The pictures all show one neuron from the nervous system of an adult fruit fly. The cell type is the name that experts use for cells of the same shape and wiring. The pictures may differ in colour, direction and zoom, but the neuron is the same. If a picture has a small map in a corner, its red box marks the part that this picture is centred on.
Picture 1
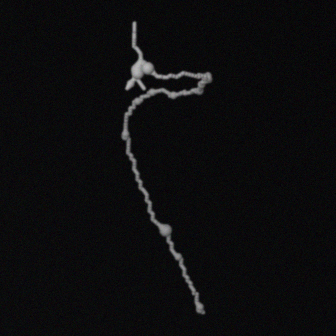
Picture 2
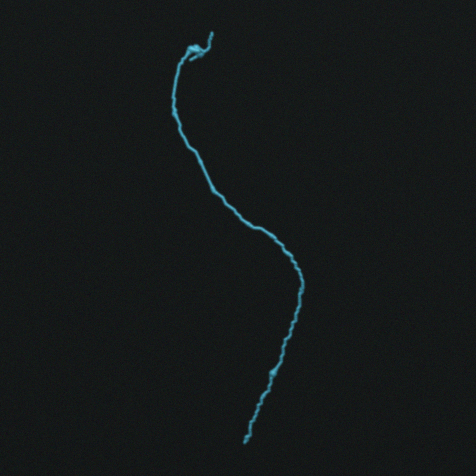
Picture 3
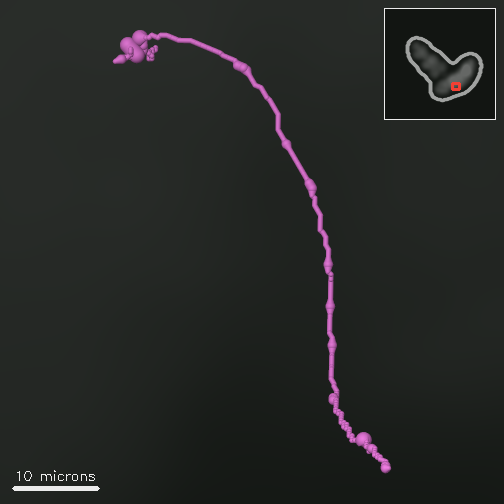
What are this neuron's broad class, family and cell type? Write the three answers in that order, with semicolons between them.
sensory neuron entering the brain; class mechanosensory; BM_InOm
